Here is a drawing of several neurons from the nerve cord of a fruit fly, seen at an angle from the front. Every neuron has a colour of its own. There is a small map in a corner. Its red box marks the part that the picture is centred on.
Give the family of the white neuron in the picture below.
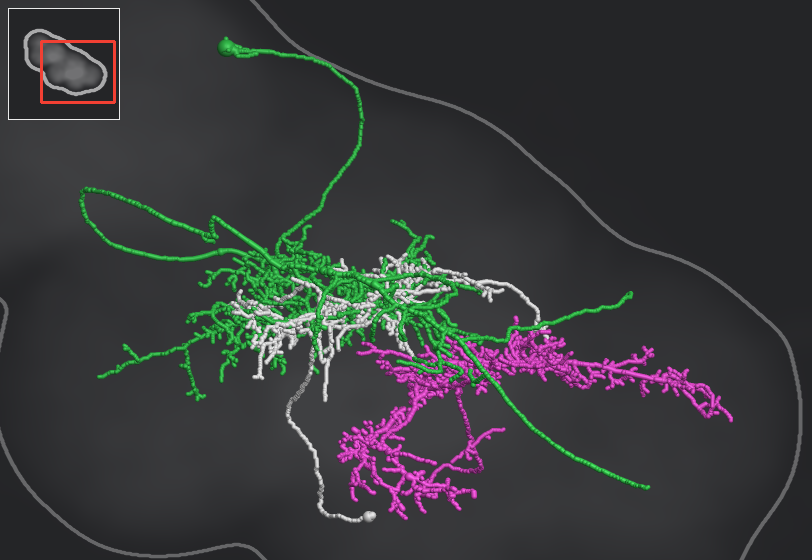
hemilineage 00A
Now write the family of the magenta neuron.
hemilineage 12B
